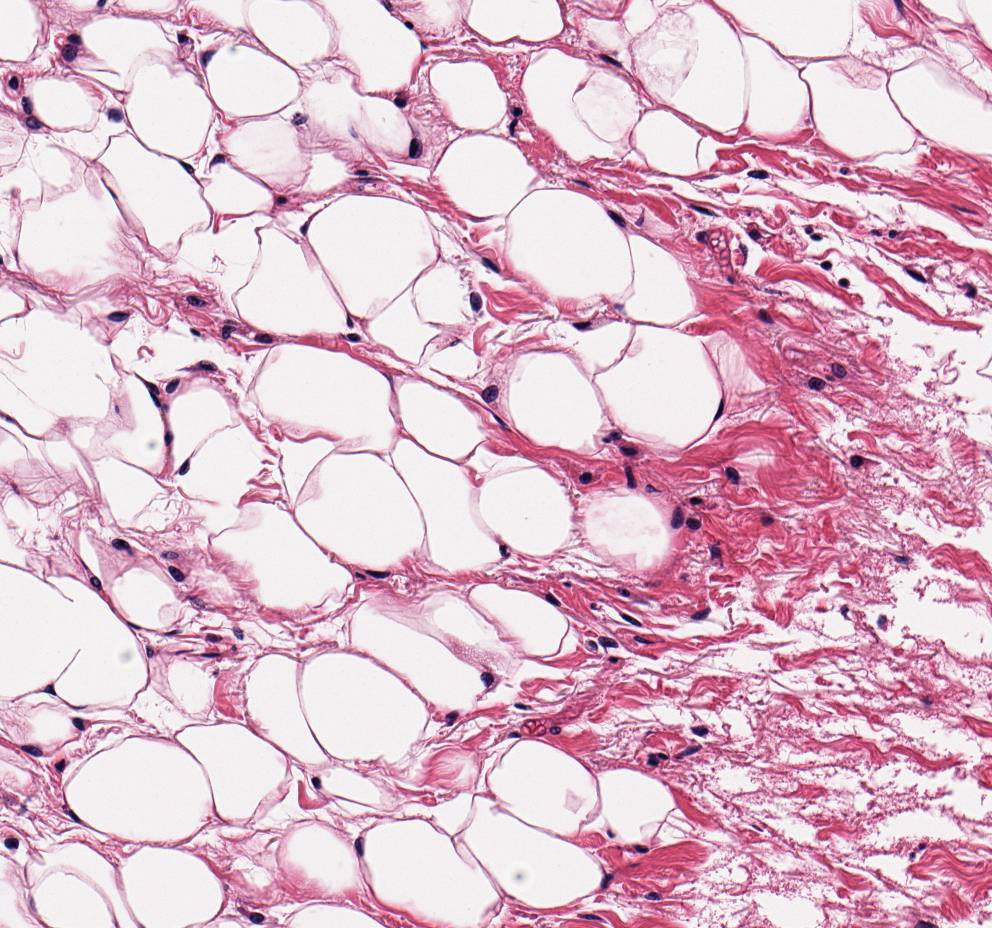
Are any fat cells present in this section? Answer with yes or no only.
Yes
